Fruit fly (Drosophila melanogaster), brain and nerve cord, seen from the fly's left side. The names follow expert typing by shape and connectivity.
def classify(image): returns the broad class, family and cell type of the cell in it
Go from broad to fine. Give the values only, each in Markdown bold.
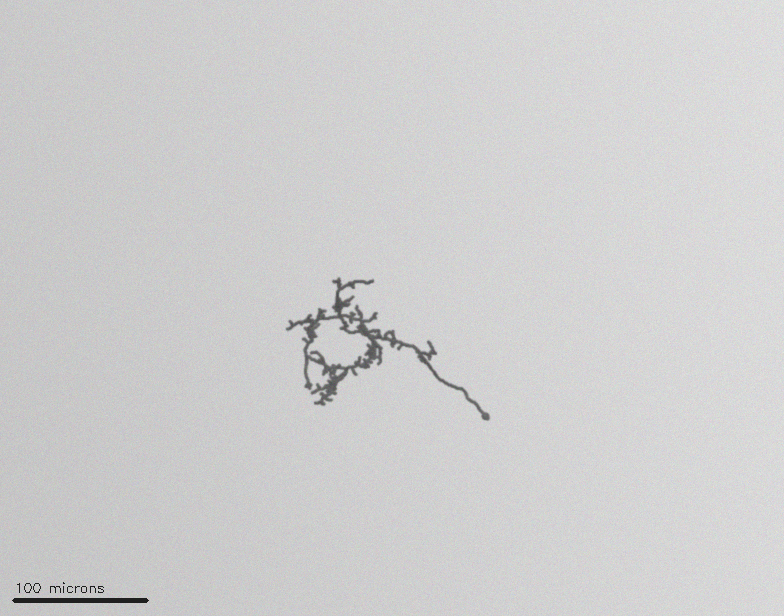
**nerve-cord intrinsic neuron**, **hemilineage 21A**, **IN21A058**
